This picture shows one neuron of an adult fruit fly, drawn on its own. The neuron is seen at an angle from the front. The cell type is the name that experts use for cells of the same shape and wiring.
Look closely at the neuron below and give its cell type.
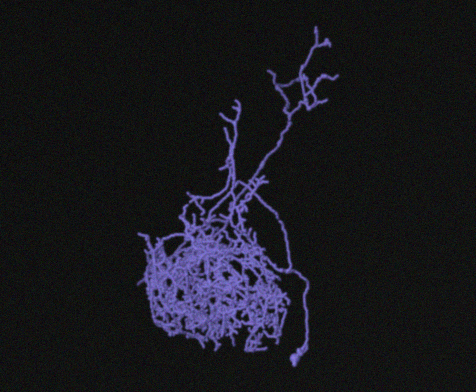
AVLP101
